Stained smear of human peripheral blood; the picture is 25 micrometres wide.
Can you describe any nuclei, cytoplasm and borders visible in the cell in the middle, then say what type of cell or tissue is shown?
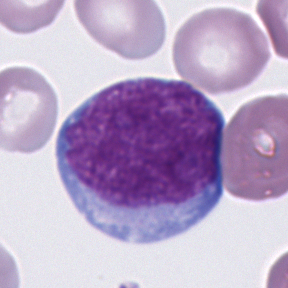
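Looking at it, the outline is round and smooth. The cytoplasm is blue, its colour deepest at the cell's outer edge. I can't make out any granules there. So this is a myeloblast.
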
